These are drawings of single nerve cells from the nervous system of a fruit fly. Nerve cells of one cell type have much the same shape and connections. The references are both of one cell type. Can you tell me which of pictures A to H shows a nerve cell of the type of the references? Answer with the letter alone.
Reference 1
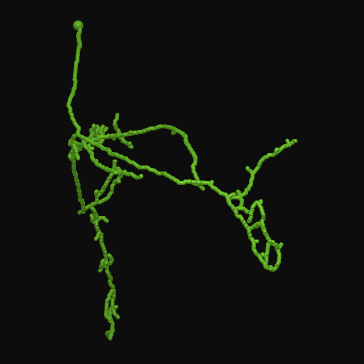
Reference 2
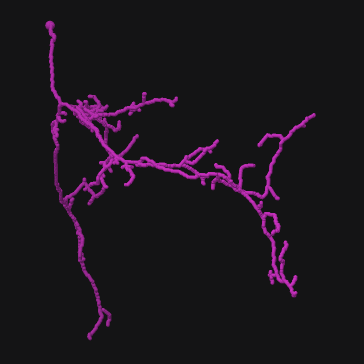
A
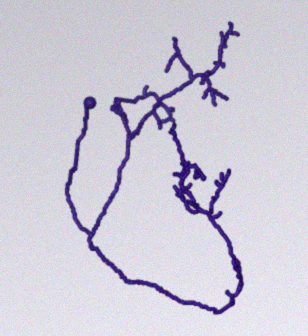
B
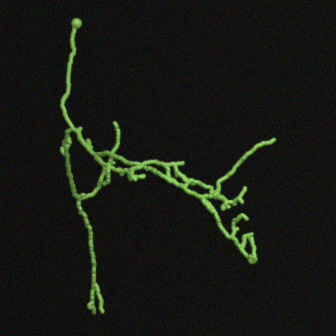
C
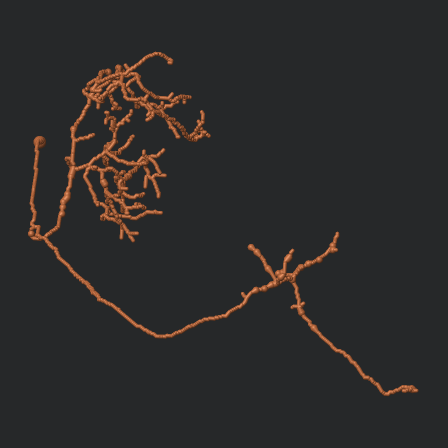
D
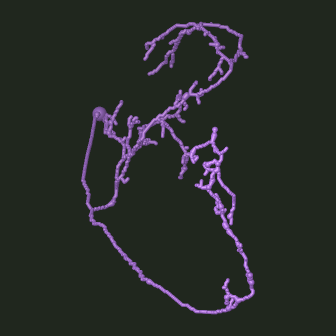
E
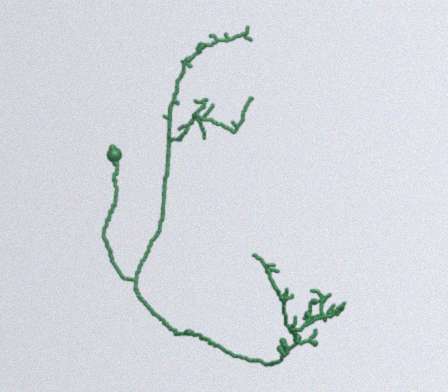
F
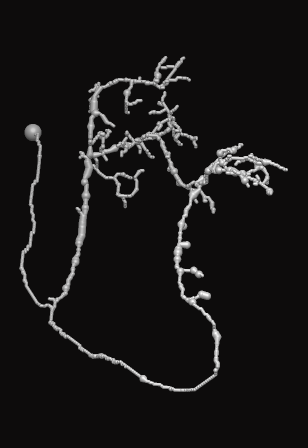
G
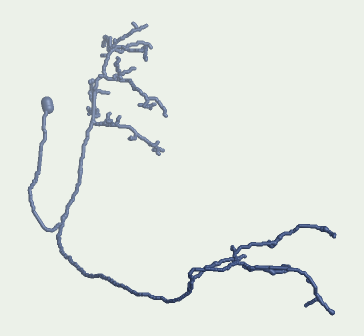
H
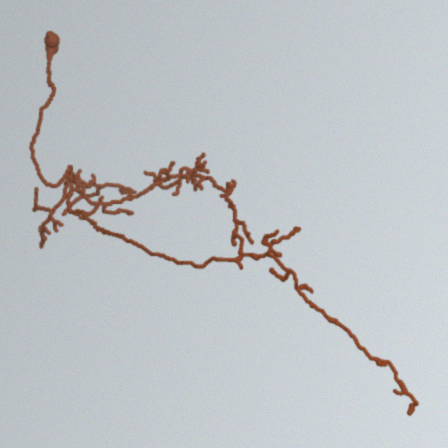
B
